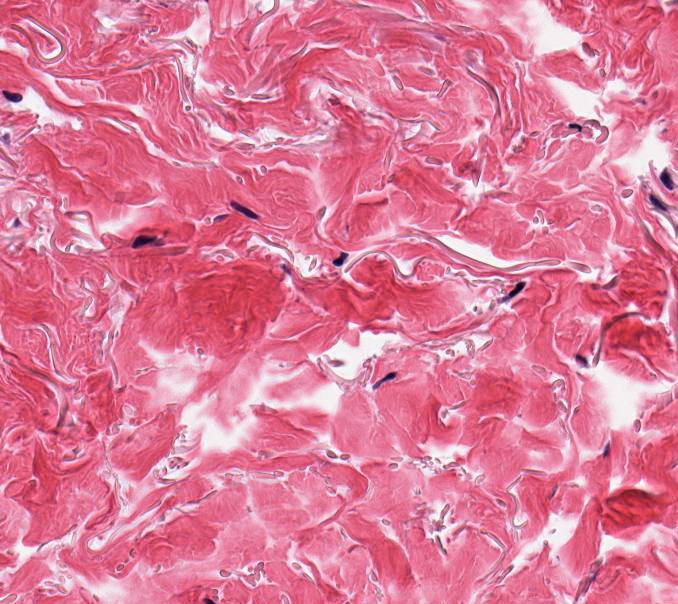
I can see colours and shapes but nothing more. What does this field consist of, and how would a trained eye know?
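What fills this field is dermis. Thick eosinophilic collagen bundles occupy it throughout, running in many different directions. Nuclei are few and widely scattered among the bundles; they are small, dark blue-purple and slender spindle-shaped, as in fibroblasts. No epithelium appears anywhere.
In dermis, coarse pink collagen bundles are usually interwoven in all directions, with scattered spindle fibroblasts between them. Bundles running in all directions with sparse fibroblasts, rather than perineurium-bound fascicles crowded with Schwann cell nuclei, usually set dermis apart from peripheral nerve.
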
